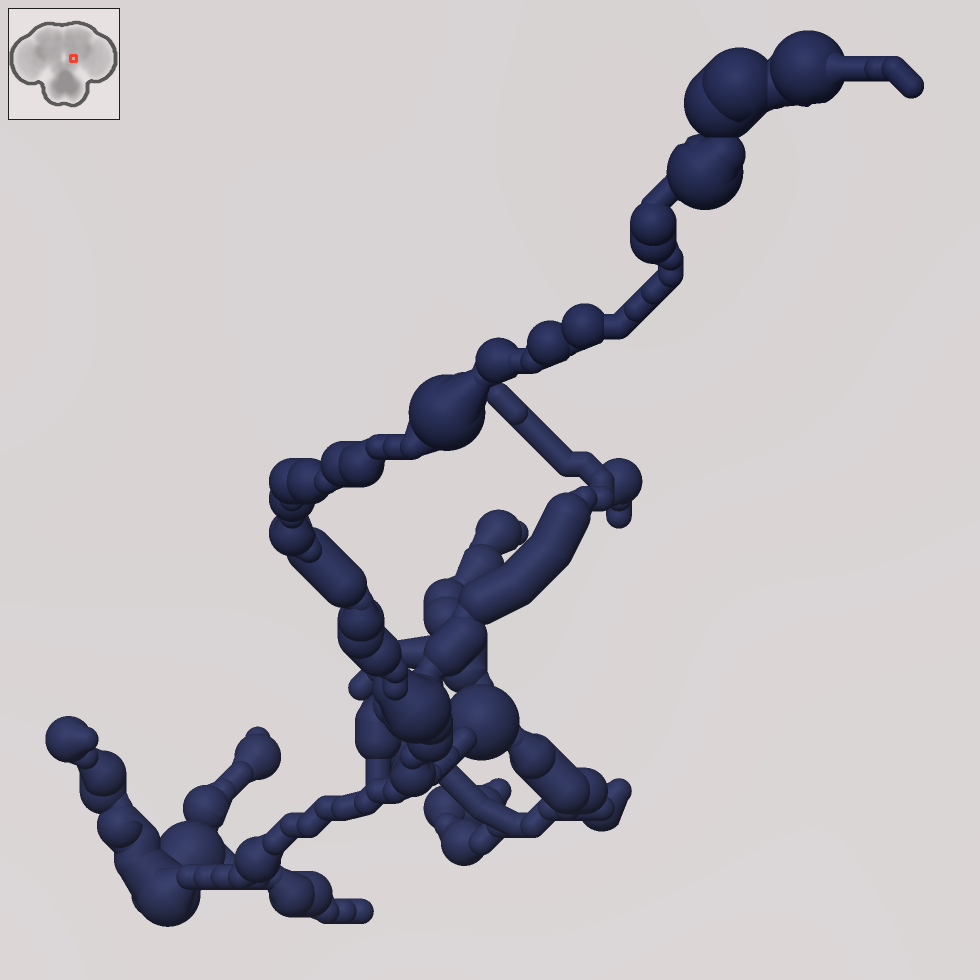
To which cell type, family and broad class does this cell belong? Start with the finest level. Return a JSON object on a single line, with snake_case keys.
{"cell_type": "ORN_V", "family": "class olfactory", "broad_class": "sensory neuron entering the brain"}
